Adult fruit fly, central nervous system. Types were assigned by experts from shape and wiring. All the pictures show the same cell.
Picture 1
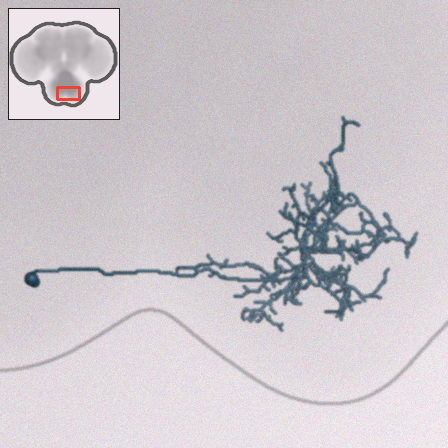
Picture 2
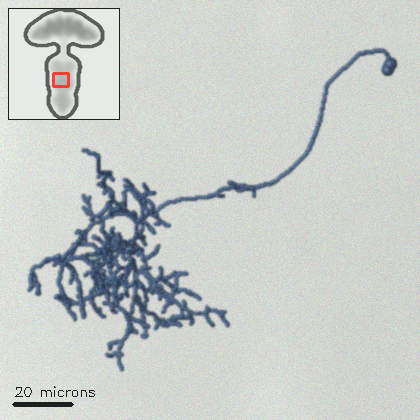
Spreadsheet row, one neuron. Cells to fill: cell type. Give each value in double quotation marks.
"IN14A079"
